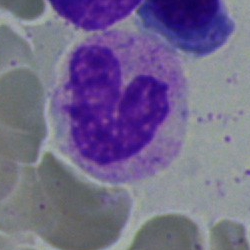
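Band neutrophil, the central cell in a stained human bone marrow smear. Its outline is round and smooth. The nucleus is deeply notched from the top, forming a U with two thick limbs. Fine, scattered pinkish-purple granules lie in the cytoplasm, and no vacuoles are seen there.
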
